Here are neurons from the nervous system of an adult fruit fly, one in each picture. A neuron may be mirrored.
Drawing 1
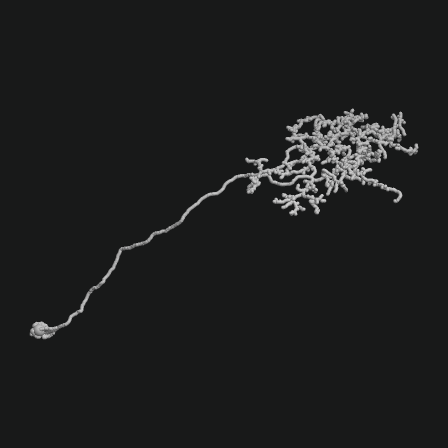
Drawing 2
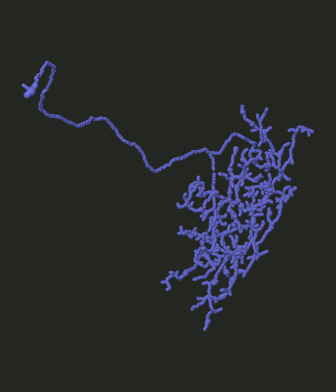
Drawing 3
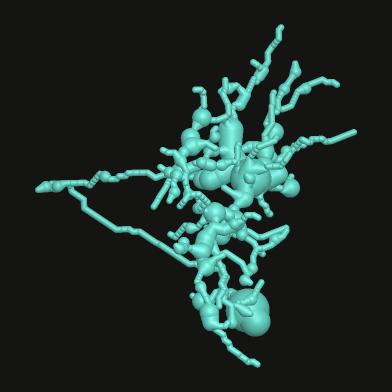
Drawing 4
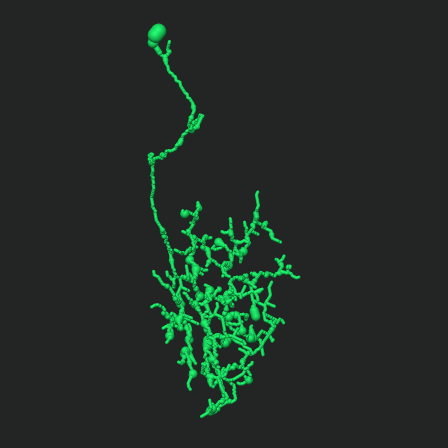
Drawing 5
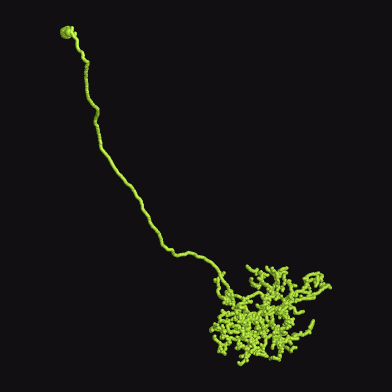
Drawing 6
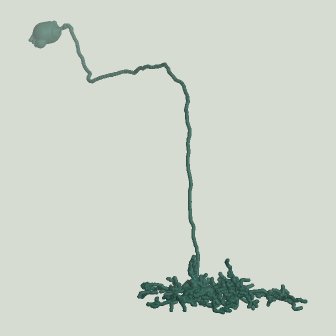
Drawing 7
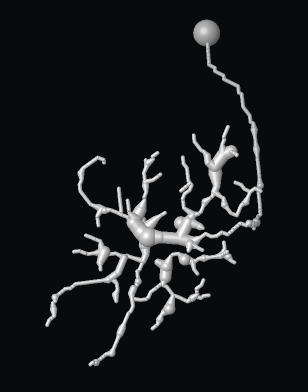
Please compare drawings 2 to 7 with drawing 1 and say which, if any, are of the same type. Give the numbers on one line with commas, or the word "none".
2, 4, 5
